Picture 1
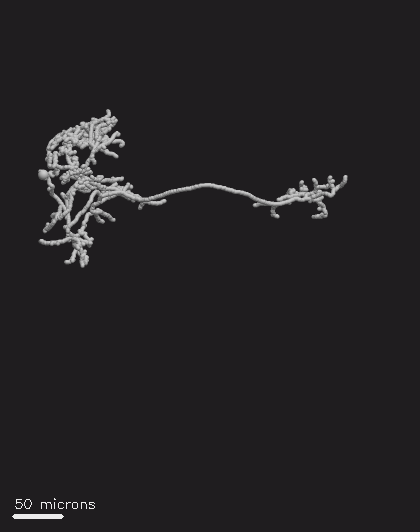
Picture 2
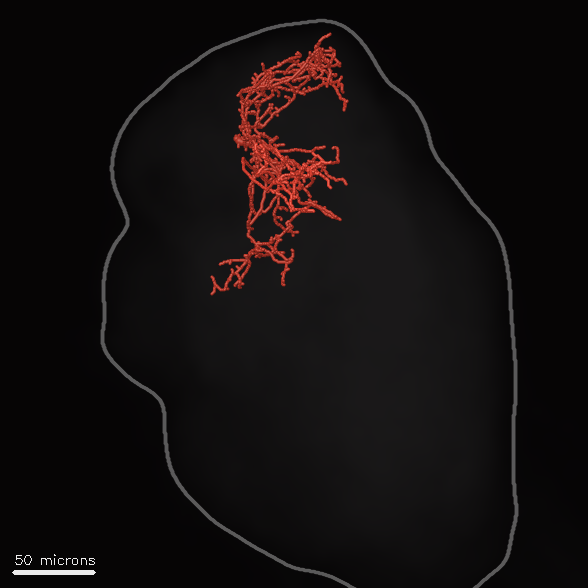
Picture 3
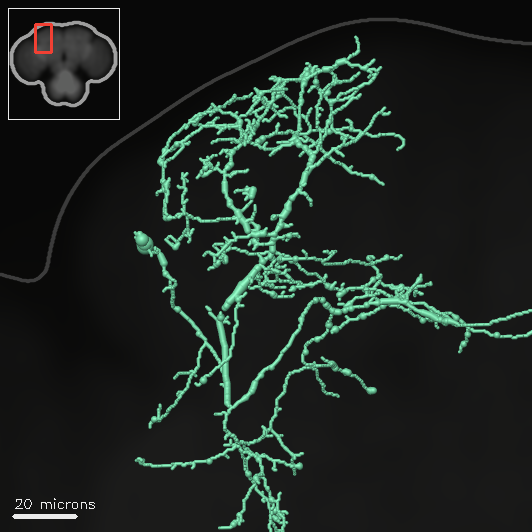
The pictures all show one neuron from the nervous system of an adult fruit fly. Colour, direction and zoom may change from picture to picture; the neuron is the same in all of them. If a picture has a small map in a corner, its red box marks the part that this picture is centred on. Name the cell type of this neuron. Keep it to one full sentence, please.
The single neuron here is of type SLP033.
